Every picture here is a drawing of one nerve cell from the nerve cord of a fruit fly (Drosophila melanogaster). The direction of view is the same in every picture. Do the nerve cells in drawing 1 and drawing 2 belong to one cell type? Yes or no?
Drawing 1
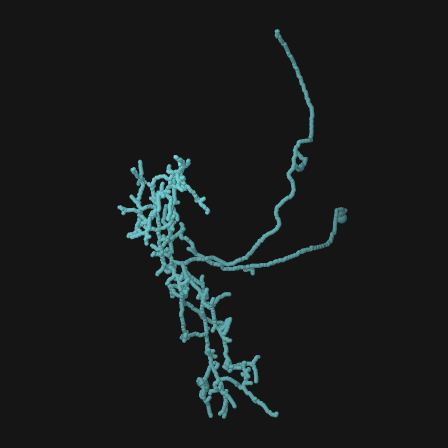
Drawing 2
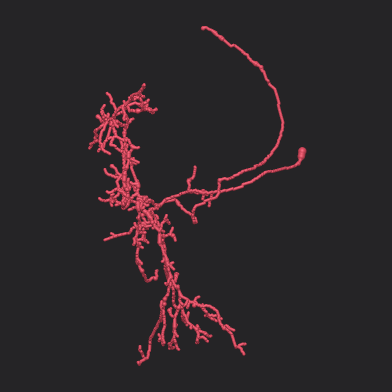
yes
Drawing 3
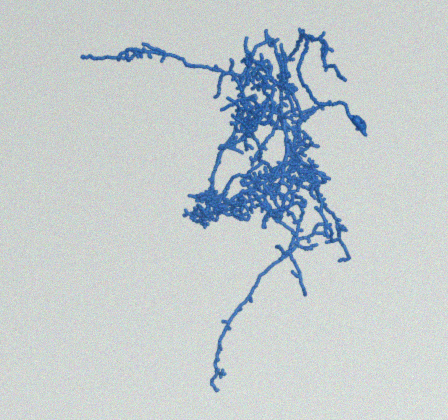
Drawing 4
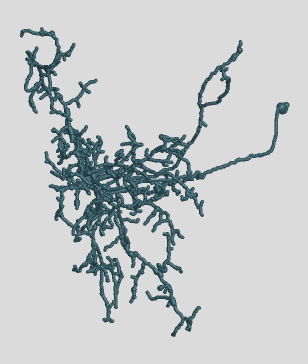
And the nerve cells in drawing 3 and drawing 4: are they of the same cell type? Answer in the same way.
yes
